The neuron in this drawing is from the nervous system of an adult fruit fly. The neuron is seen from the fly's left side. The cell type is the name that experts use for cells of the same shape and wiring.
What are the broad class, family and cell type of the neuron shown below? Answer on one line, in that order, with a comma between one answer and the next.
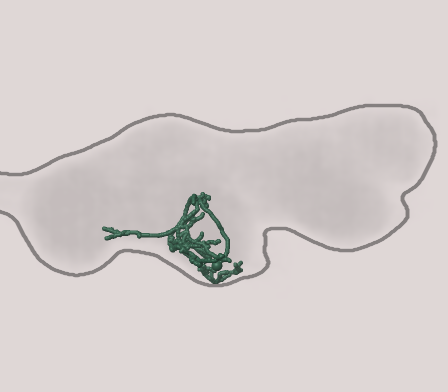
nerve-cord intrinsic neuron, hemilineage 12B, IN12B029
